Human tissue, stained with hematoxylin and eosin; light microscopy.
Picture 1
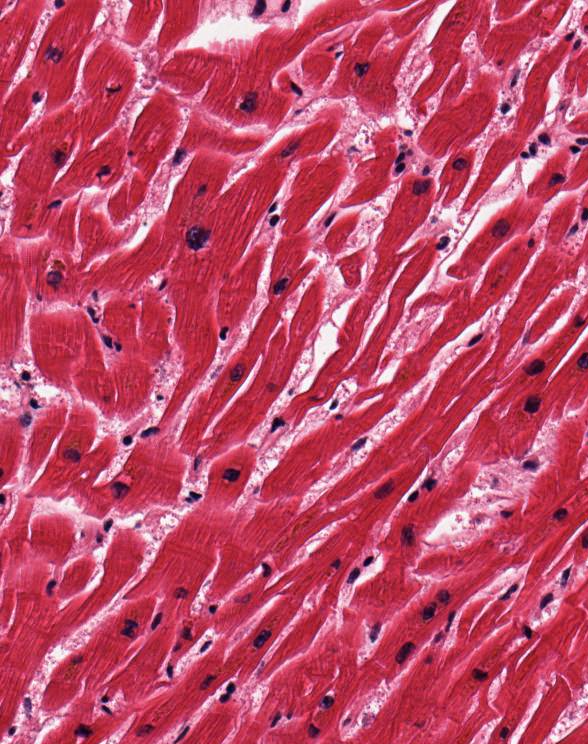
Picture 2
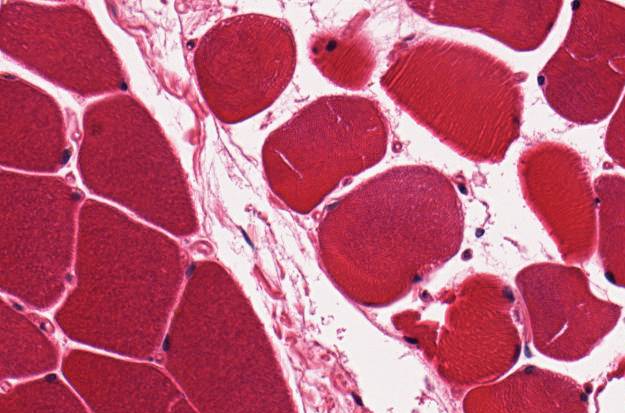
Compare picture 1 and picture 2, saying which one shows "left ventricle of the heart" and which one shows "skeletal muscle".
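Picture 1 shows the left ventricle of the heart; picture 2 shows skeletal muscle. In picture 1 the muscle fibres branch and join neighbouring fibres instead of lying as separate parallel cylinders, and their cytoplasm is deeply eosinophilic. The pale interstitium between them holds small dark elongated nuclei, and no fat cells are present anywhere in the field. In picture 2 the fibre cytoplasm stains a deep, even pink-red, and the small, dark muscle fibre nuclei lie at the edges of the fibres.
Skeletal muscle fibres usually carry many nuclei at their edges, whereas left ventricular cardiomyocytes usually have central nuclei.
Packing varies within picture 2: fibres on the left are closely packed polygons separated by only thin septa, while those on the right are more rounded, with wider clear spaces between them.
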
